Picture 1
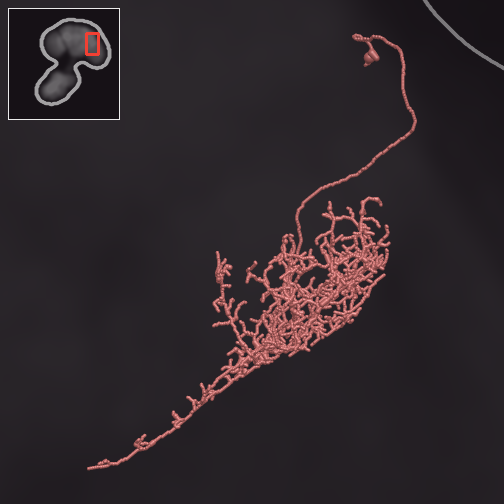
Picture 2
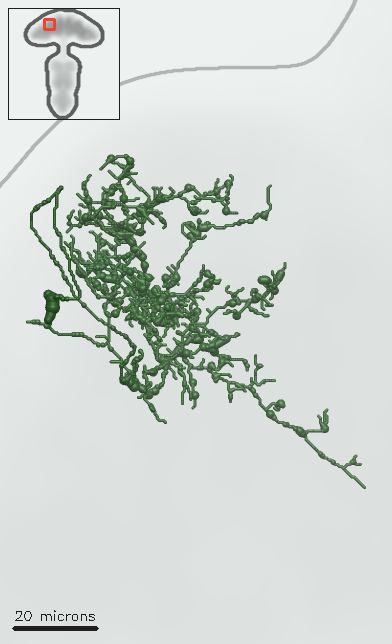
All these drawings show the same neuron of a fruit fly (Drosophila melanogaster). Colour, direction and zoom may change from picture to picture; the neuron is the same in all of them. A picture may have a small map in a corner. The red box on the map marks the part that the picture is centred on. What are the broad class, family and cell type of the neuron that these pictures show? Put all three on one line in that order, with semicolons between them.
central-brain intrinsic neuron; hemilineage VLPl4_anterior; AVLP420_a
